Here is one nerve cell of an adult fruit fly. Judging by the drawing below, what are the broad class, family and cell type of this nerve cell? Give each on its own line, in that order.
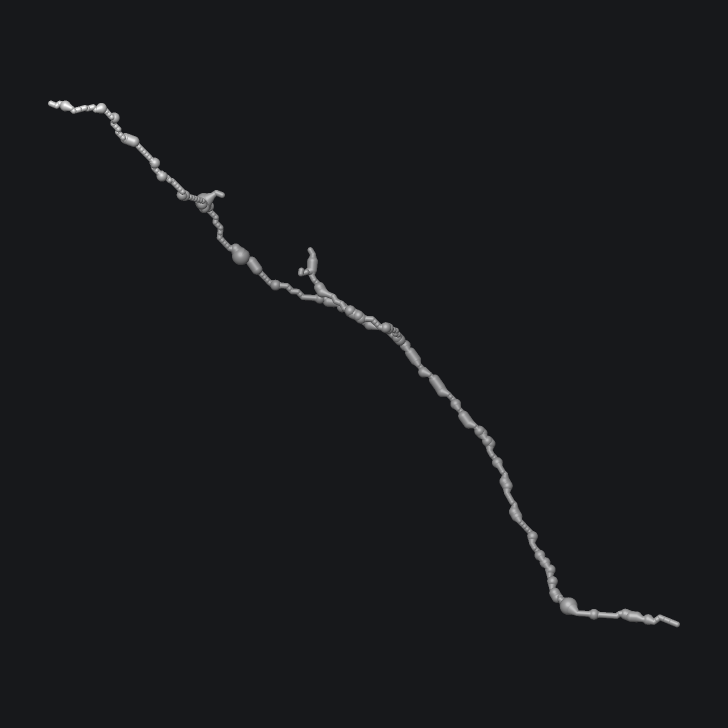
sensory neuron entering the nerve cord
class mechanosensory tactile
SNta29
